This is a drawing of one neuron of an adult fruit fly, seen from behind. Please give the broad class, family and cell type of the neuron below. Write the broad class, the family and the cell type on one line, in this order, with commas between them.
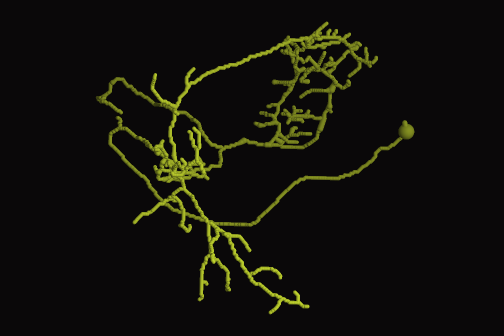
central-brain intrinsic neuron, hemilineage SLPal1, SLP007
